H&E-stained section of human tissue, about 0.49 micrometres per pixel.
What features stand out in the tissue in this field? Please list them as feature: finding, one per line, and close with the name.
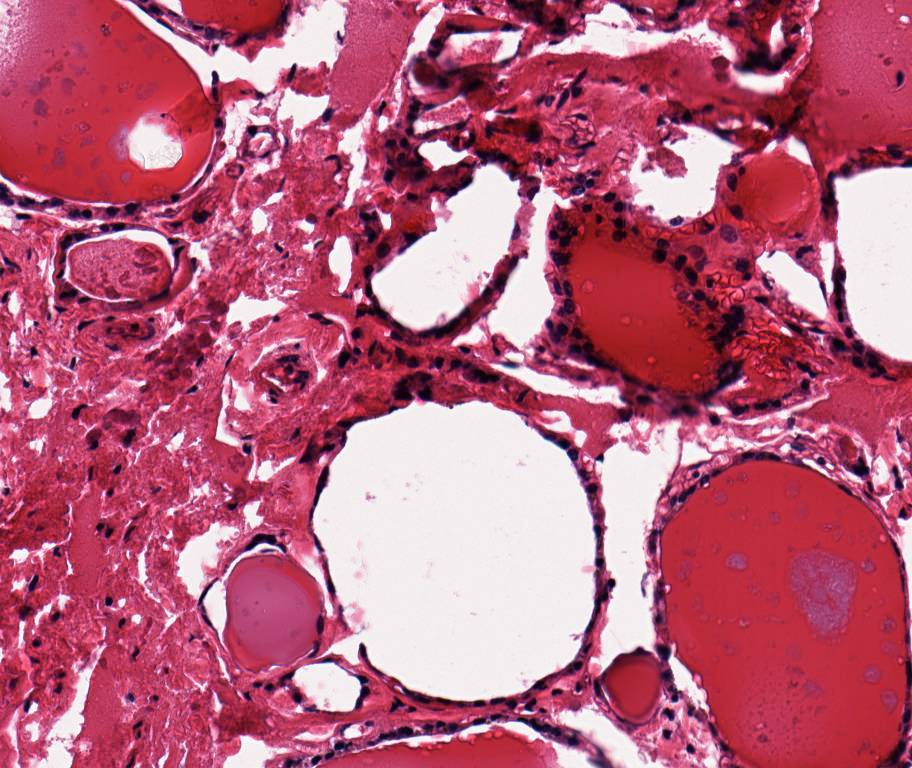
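Pattern: closed round to oval follicles, widely varying size
Colloid: dense, homogeneous, deep pink, filling many follicles
Lining: single layer, flattened to low cuboidal cells, small dark nuclei
Stroma: loose, pink, fibrillar, scattered dark nuclei, most abundant on left
Name: thyroid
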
